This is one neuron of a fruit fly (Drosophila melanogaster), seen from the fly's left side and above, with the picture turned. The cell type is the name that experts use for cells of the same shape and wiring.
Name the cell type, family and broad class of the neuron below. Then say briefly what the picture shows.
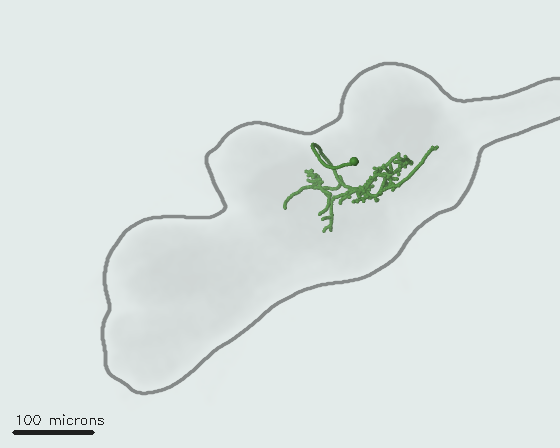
Its cell type is IN01A060. Its family is hemilineage 01A. Its broad class is nerve-cord intrinsic neuron. From left to right in the picture it spans about 200 microns. In this view it is wider than it is tall.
